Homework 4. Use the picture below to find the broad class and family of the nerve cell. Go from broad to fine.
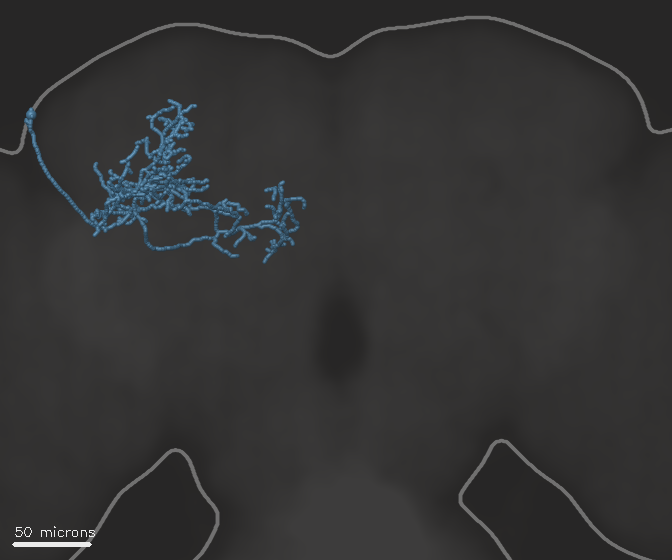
central-brain intrinsic neuron; hemilineage LHl4_posterior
